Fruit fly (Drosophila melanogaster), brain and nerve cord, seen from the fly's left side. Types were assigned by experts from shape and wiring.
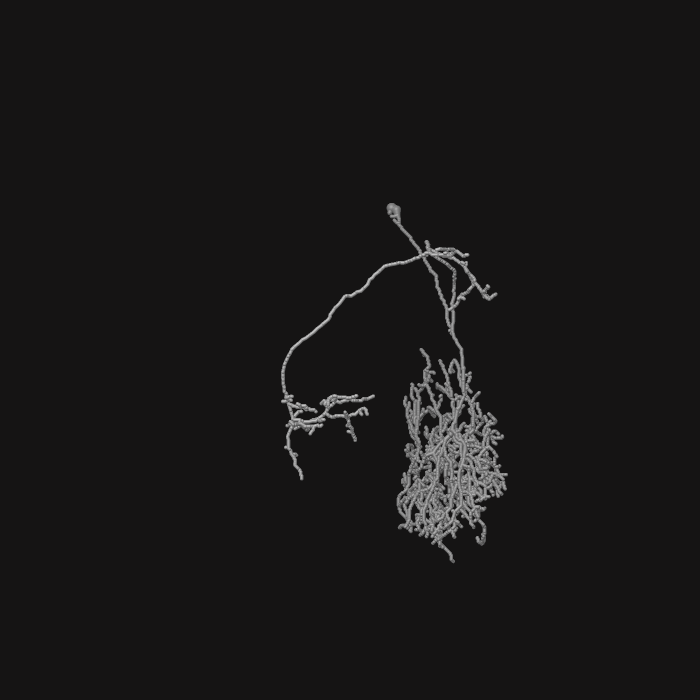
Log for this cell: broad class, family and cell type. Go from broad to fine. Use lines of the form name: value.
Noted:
broad class: visual projection neuron
family: hemilineage LHl4_posterior
cell type: LoVP90a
